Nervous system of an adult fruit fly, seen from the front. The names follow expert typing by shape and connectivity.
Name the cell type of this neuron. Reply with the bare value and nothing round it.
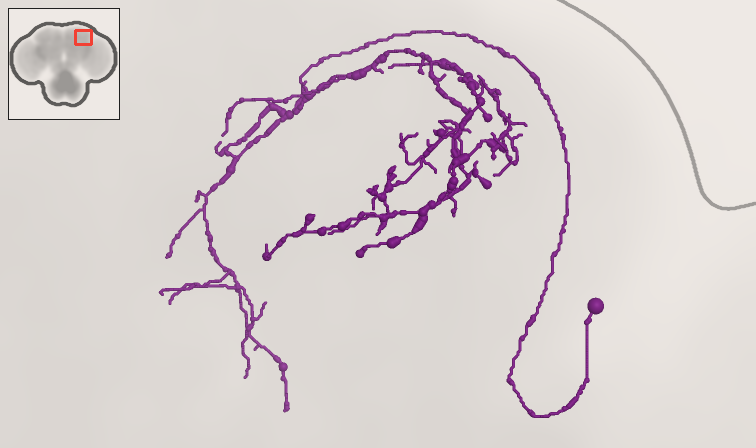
SLP081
